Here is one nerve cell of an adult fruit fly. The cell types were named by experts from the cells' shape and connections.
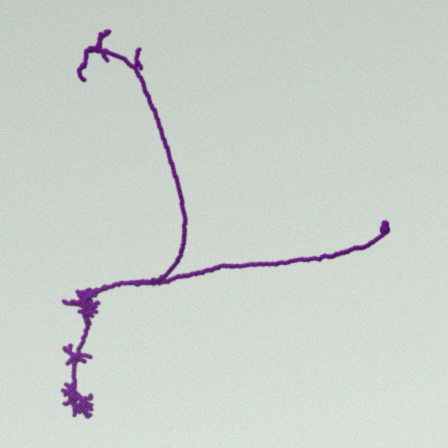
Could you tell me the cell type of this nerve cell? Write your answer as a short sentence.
The cell type is T2.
